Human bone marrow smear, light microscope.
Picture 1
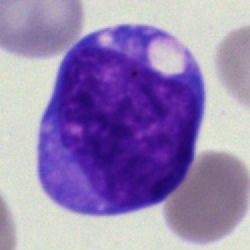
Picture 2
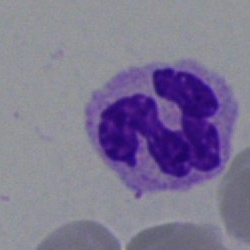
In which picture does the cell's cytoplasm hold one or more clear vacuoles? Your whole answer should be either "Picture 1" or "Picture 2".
Picture 1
